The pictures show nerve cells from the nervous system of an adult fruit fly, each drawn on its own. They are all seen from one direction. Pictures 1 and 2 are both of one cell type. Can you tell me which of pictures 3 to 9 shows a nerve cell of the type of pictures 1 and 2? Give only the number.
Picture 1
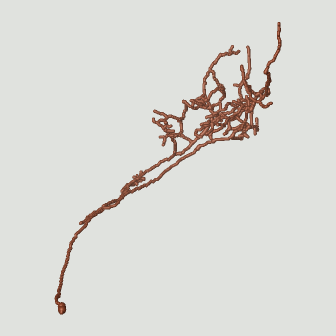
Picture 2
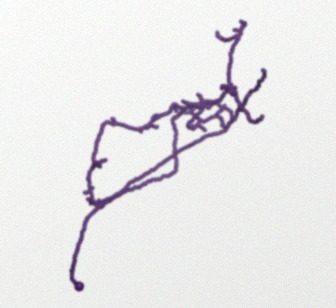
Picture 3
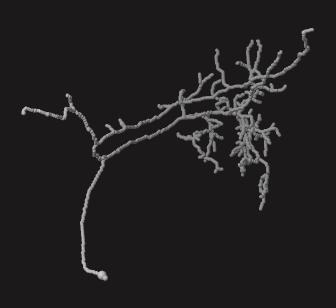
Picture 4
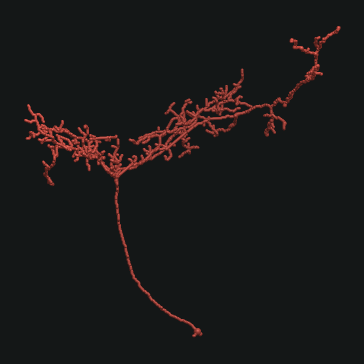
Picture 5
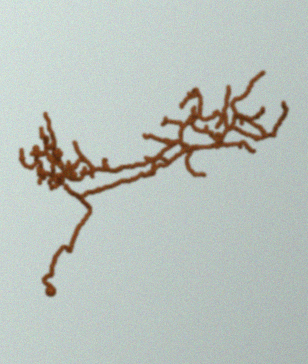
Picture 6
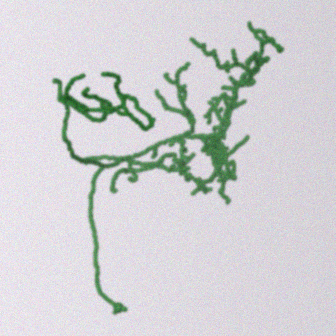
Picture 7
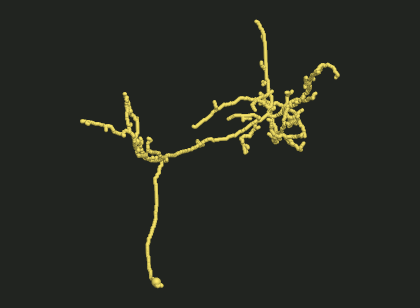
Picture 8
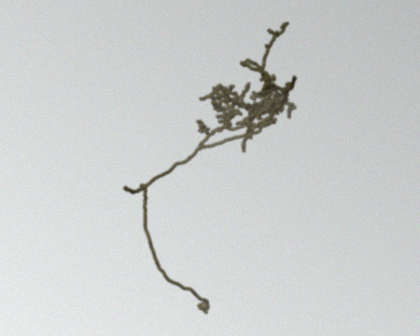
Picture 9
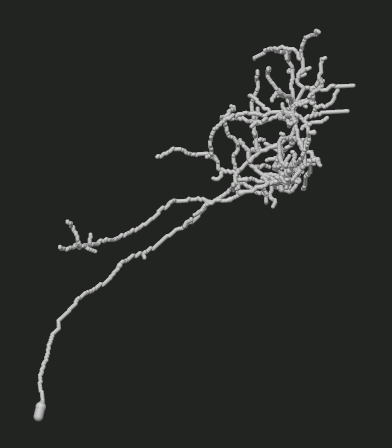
8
